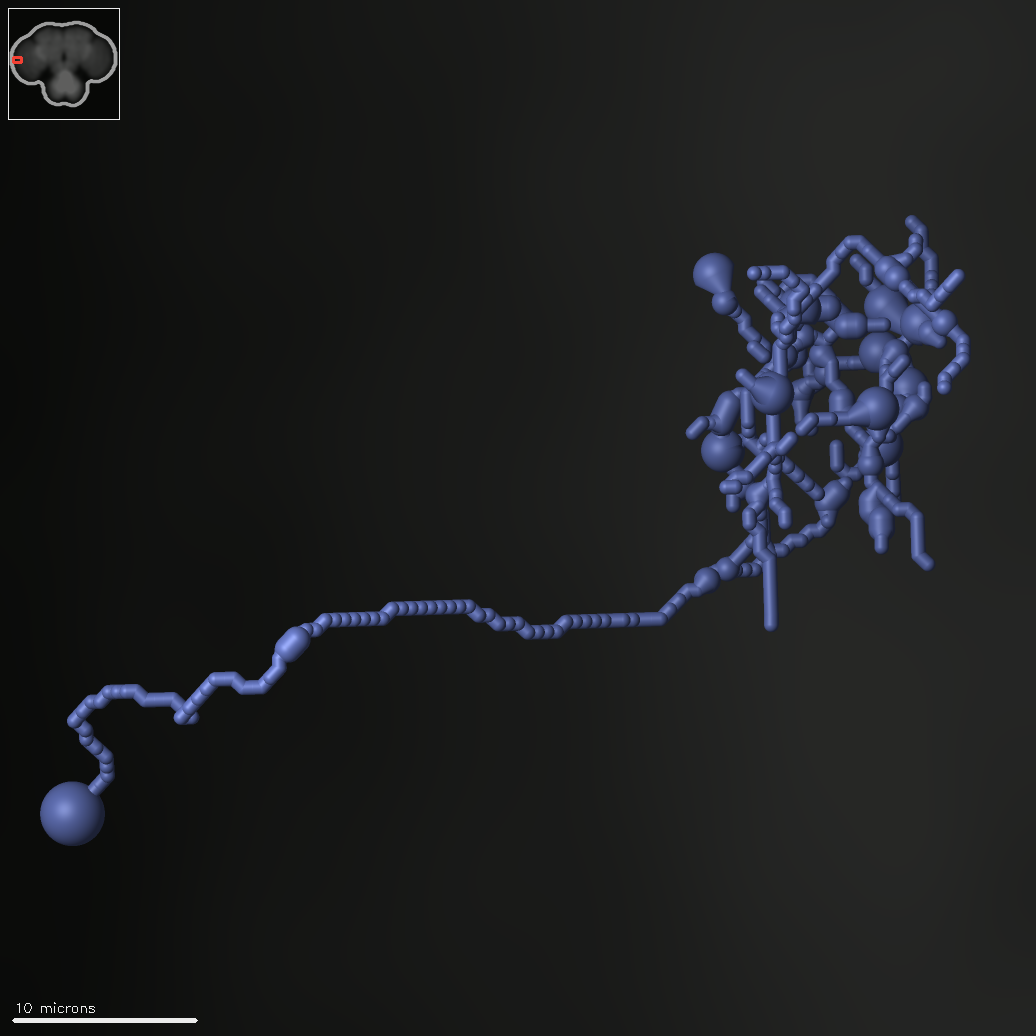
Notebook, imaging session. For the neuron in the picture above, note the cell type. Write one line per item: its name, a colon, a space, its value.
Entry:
cell type: Cm4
